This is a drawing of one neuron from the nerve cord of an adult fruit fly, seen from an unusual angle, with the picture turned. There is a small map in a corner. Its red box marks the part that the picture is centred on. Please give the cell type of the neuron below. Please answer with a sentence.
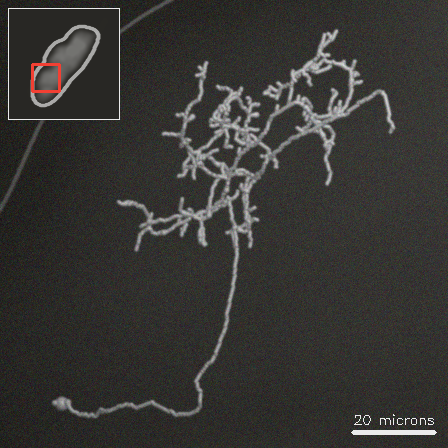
The cell type is IN20A.22A086.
